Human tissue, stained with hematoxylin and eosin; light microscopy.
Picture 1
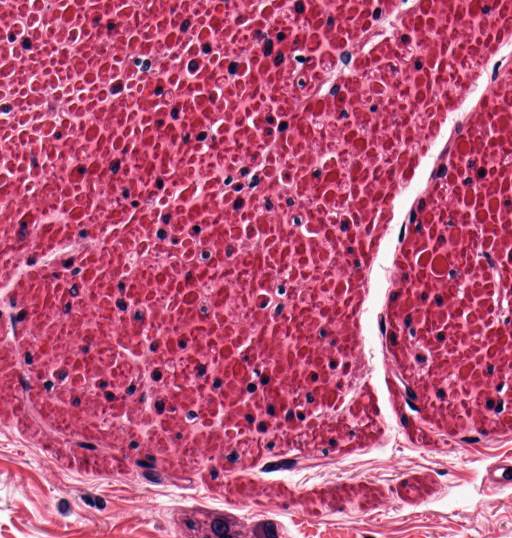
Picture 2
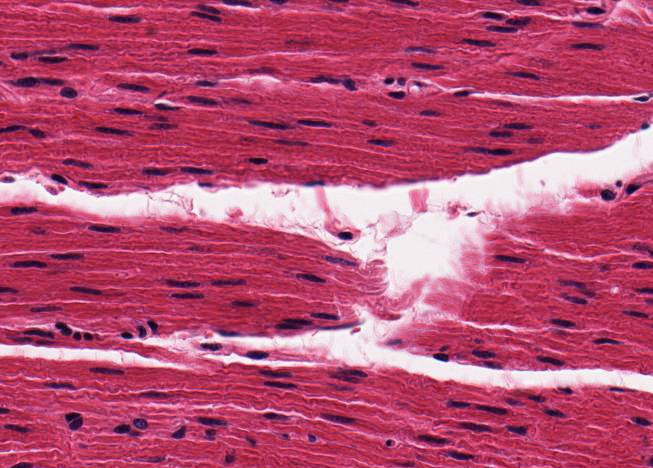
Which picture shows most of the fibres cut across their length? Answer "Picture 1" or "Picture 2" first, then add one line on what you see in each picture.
Picture 1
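In picture 1: Most of the field is filled by closely packed fibres cut transversely and grouped into bundles.
In picture 2: Long eosinophilic muscle fibres run roughly horizontally across the whole field.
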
